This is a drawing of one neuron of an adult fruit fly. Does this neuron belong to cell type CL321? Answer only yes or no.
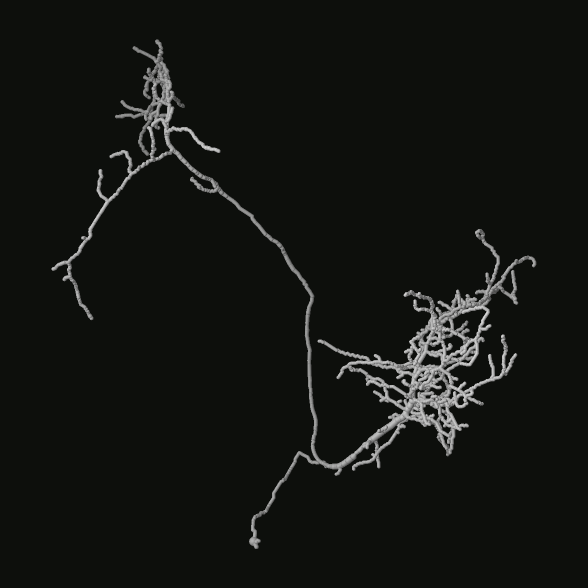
no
